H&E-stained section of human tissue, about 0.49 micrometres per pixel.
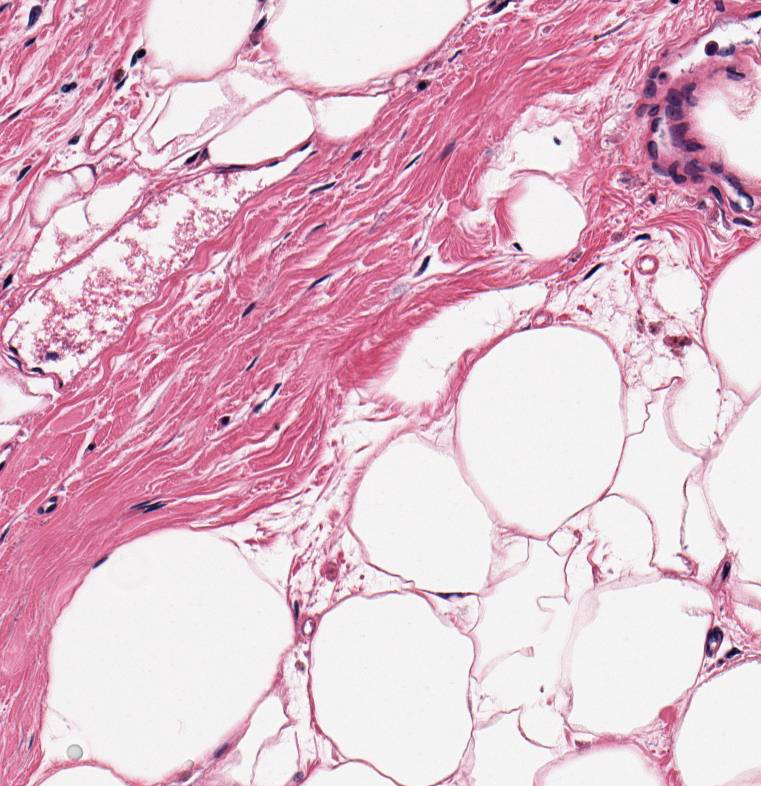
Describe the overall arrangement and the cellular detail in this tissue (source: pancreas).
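First, a dense pink fibrous band runs diagonally, lower left to upper right. Its collagen fibres are wavy, bright pink and parallel to its long axis, with thin, elongated, dark fibroblast nuclei. Next, large clear adipocytes fill most of the lower half and right side.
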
